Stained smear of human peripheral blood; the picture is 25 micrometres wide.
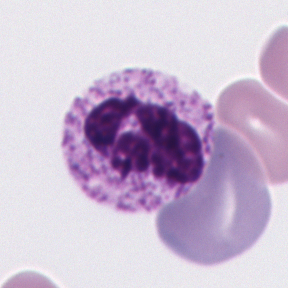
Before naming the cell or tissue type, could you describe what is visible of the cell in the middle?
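Several connected lobes make up the nucleus of this cell, which has a round, smooth outline. No nucleoli are visible. Many purple granules fill the cytoplasm. It is a segmented neutrophil.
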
